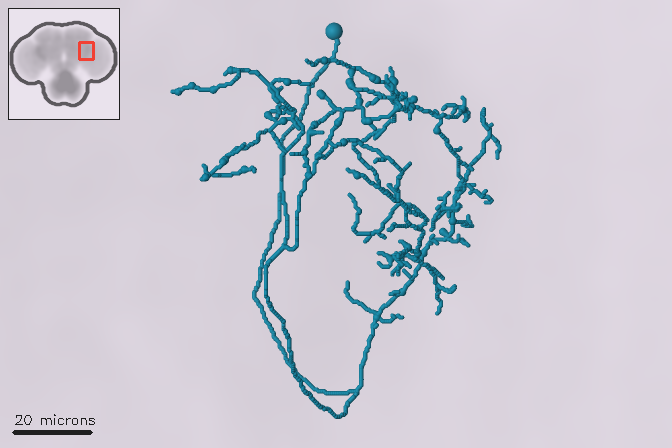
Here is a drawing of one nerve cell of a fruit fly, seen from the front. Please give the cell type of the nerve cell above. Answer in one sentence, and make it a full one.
On the level of cell type, this nerve cell is AVLP558.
